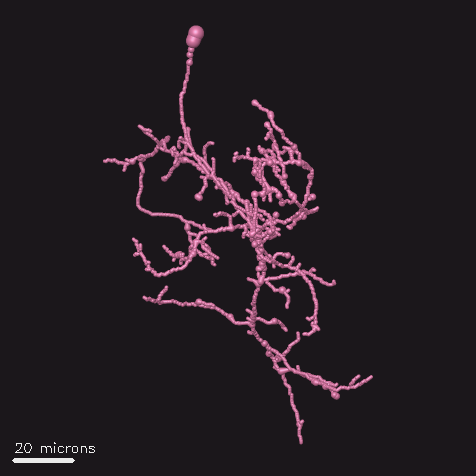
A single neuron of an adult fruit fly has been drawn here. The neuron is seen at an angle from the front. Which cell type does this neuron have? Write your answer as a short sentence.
The cell type is CL160.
